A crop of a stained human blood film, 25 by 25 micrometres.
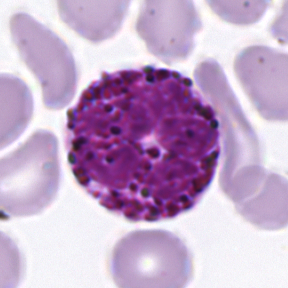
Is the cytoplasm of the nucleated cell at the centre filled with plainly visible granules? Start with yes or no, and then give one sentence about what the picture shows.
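Yes. The granules are most crowded along the rim of the cell.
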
